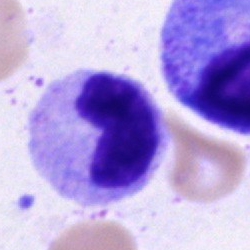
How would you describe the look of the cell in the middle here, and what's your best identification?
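First, the cell outline is round and smooth. Second, the nucleus is indented, its notch opening toward the left, and it sits toward the right side of the cell. Third, no vacuoles are seen in the cytoplasm. The cell is a metamyelocyte.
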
